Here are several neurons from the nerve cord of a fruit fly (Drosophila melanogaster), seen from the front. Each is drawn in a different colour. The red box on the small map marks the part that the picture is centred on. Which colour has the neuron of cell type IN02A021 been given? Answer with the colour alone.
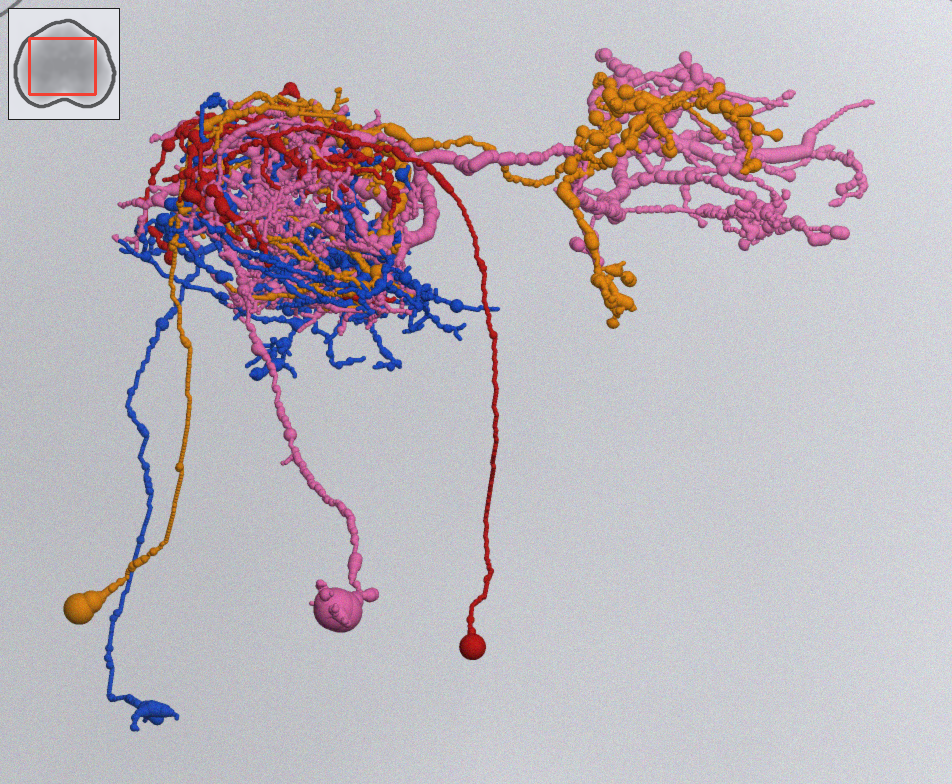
blue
